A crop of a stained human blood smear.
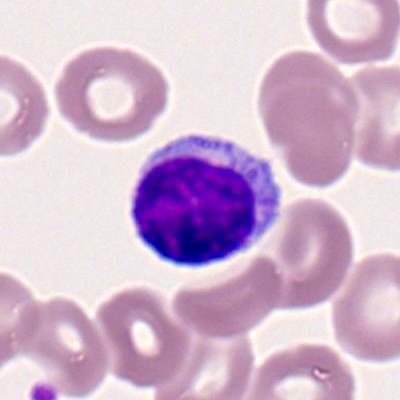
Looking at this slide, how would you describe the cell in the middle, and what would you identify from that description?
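Most of the cell is taken up by the nucleus. The chromatin there is dark purple and coarsely clumped. What little cytoplasm there is looks pale blue and sits mostly as a crescent on the upper right side of the nucleus. So I'd call it a lymphocyte.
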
